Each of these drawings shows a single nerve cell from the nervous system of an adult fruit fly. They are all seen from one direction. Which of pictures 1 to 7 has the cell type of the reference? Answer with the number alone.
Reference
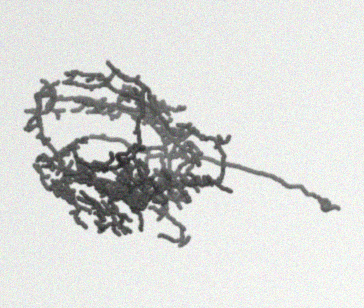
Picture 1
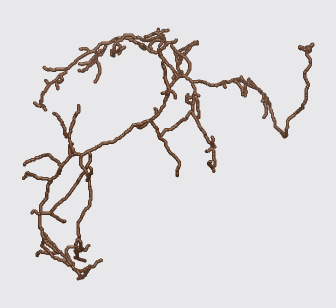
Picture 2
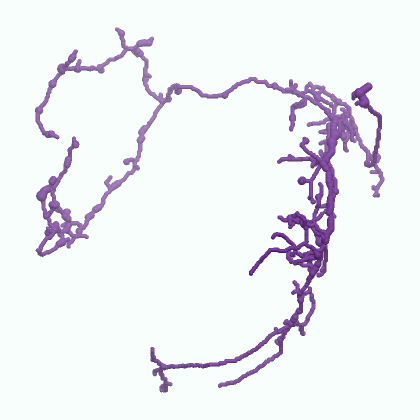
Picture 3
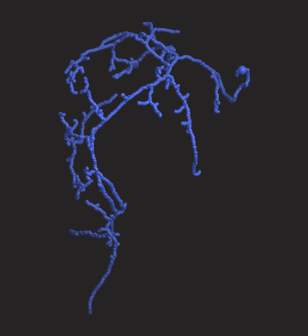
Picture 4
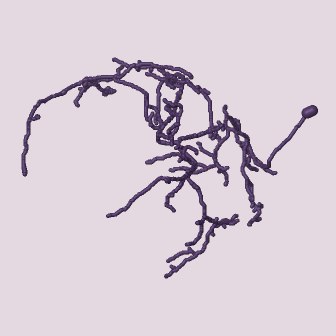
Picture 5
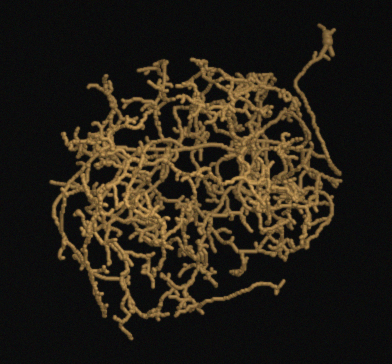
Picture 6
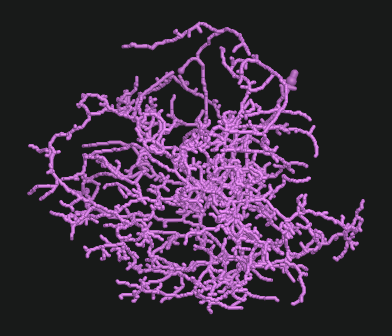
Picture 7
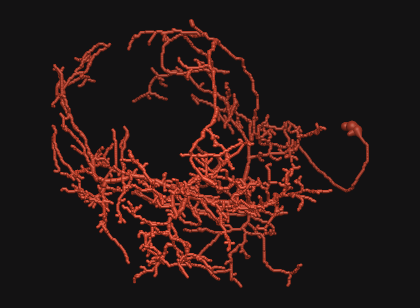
7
